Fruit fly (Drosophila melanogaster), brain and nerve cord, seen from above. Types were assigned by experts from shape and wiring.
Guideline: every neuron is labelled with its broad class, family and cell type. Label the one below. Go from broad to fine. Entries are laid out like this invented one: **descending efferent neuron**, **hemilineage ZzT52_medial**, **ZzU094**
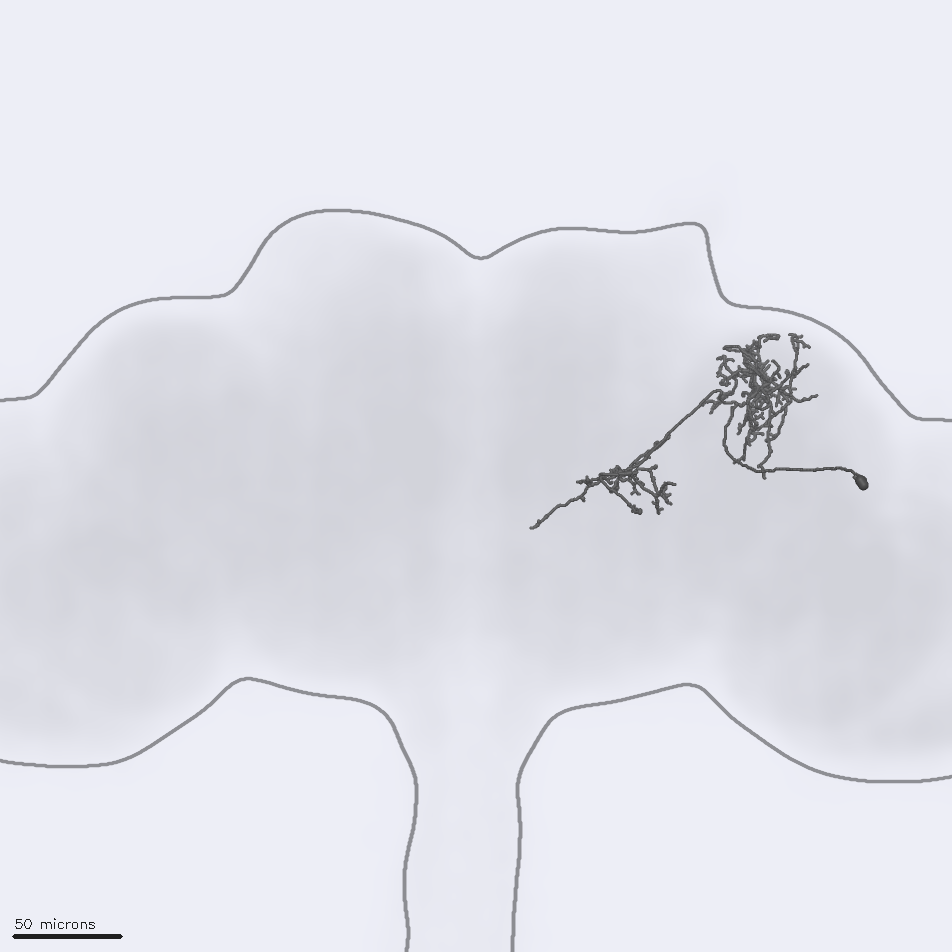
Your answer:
**central-brain intrinsic neuron**, **hemilineage LHl2_ventral**, **AVLP059**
